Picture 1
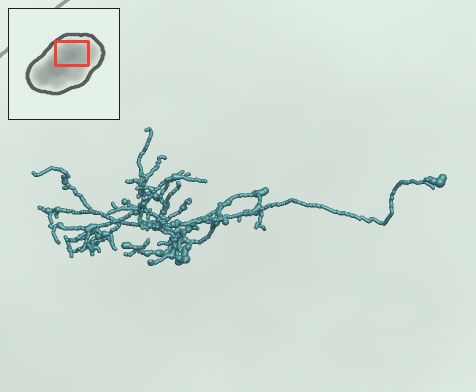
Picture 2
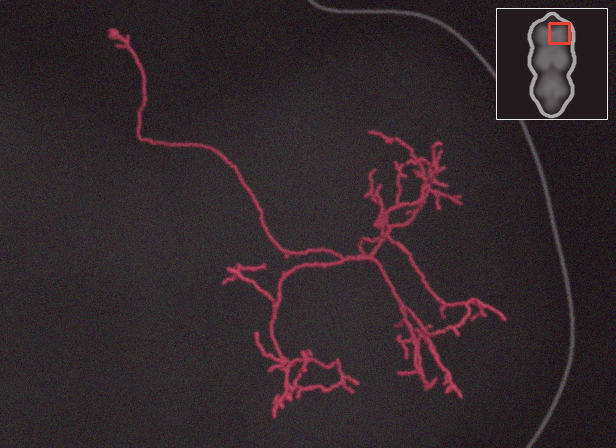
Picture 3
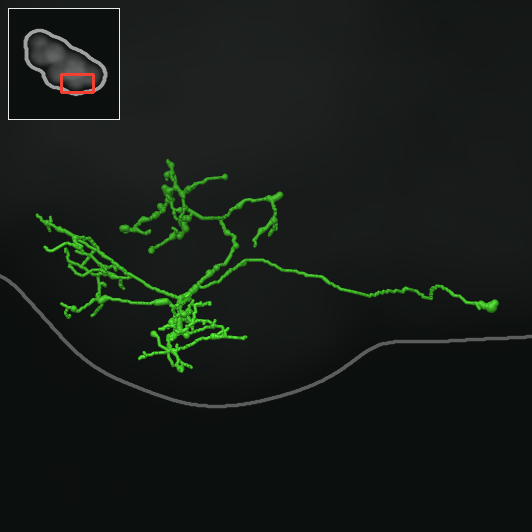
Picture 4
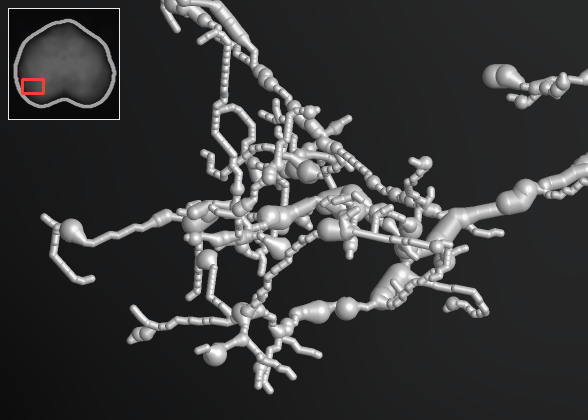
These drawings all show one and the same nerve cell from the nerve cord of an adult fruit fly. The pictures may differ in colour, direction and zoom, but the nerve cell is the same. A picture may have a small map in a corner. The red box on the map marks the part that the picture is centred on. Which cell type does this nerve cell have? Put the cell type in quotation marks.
"IN14A089"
